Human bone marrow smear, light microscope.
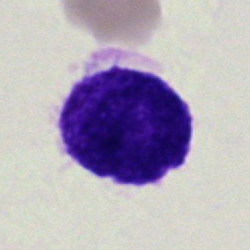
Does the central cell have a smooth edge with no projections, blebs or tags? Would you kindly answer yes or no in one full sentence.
No, the outline of this cell is ragged or frayed, or it has projections, blebs or tags.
